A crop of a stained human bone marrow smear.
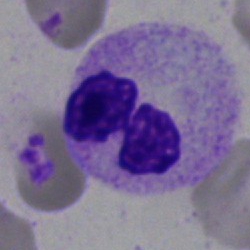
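Segmented neutrophil at the centre. First, the outline is round and smooth. Second, the nucleus has two lobes of roughly equal size touching at a narrow point, set diagonally at upper left and lower right. Last, the cytoplasm is abundant and pale lilac.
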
